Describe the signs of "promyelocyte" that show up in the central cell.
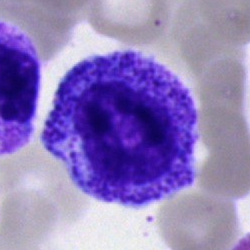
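Quick tour of this promyelocyte: the outline is roughly round, with a slightly bumpy, uneven edge. Its chromatin is dark purple, paler near the centre of the nucleus.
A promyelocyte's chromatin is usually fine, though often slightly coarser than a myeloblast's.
A moderate rim of purple cytoplasm surrounds the nucleus on all sides, filled with numerous purple granules.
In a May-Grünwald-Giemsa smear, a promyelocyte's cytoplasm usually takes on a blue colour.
So the purple of this rim doesn't go with that usual blue.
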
